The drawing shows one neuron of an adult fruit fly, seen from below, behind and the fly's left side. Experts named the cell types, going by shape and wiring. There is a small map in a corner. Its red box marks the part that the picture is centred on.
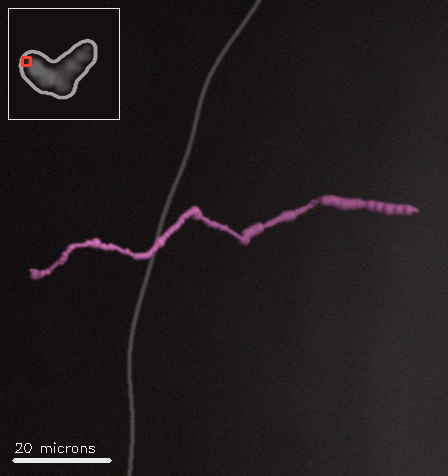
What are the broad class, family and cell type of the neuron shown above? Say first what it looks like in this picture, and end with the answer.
The drawing shows no cell body. By the scale bar it is about 80 microns wide in this view. It has a dozen or fewer branch ends. This is a photoreceptor or other optic-lobe sensory neuron. The name of its family is class visual. Its cell type is R8p.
